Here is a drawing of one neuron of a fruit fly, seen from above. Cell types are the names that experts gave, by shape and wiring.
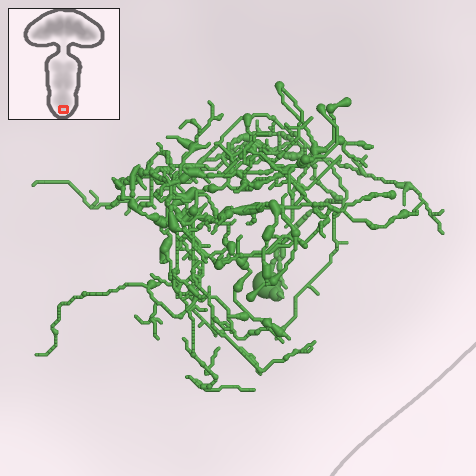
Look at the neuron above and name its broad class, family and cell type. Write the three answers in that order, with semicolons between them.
nerve-cord intrinsic neuron; hemilineage 02A; IN02A030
